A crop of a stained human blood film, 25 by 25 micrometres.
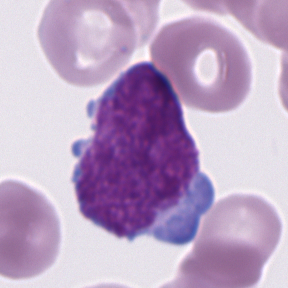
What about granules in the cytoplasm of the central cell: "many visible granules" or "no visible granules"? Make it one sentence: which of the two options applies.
Within its cytoplasm there is no visible granule.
